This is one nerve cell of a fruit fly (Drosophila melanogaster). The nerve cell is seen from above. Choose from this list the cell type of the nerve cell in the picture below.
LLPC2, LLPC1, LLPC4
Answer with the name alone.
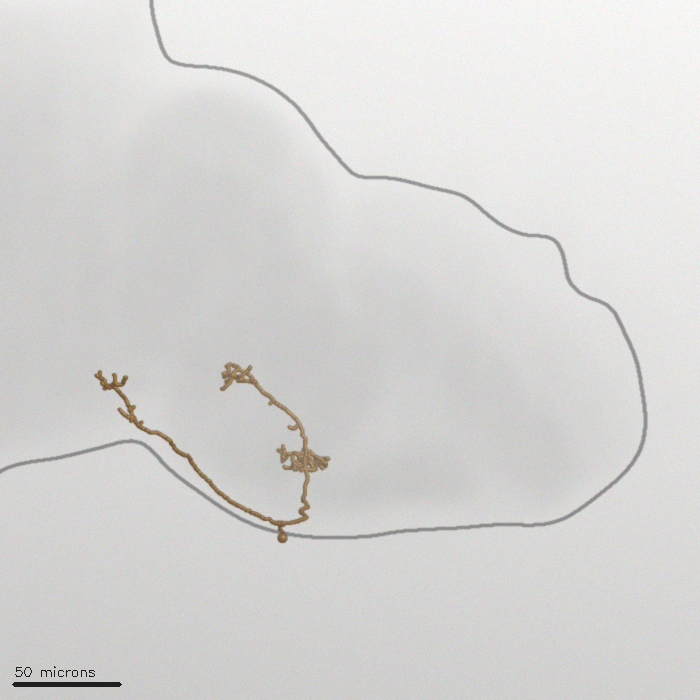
LLPC2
